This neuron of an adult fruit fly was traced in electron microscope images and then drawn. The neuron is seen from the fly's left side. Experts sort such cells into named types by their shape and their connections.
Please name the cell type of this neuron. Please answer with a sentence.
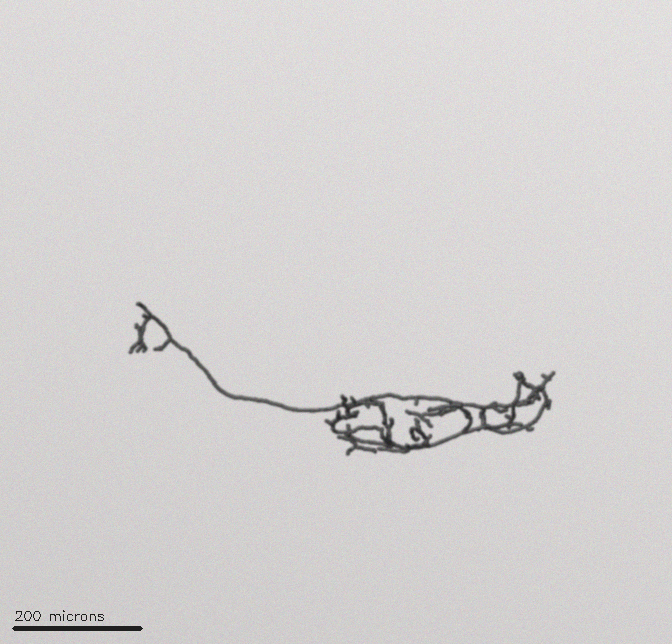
The cell type is IN17A037.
